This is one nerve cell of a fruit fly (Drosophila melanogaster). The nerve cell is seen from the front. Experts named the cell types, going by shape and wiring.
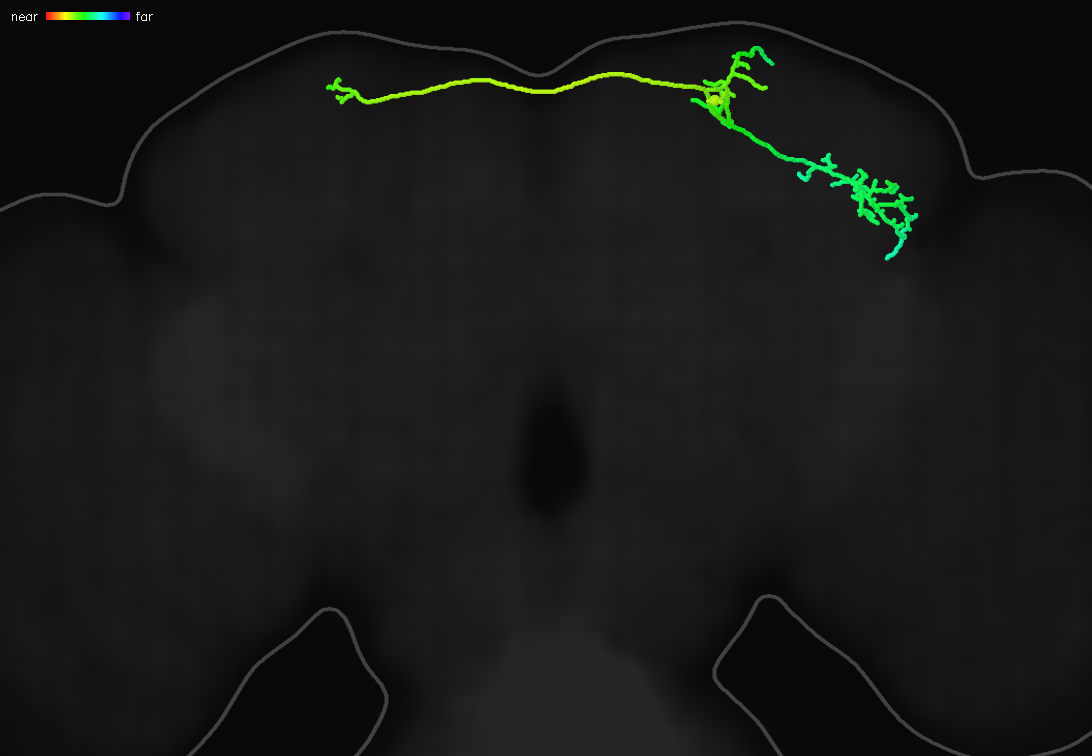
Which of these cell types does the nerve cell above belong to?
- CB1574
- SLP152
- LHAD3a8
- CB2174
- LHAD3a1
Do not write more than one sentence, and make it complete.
This nerve cell counts as a member of the cell type LHAD3a8.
